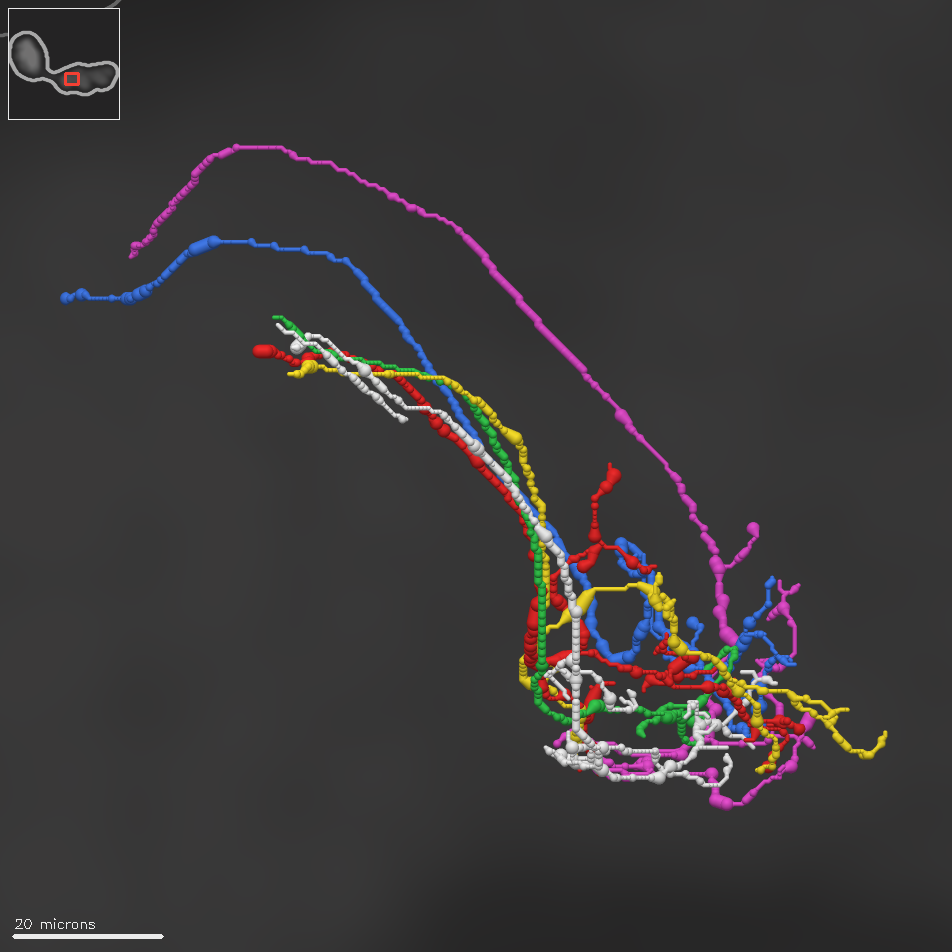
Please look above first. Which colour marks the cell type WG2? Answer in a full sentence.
The colour is blue.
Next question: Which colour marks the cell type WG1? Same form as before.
The colour is green.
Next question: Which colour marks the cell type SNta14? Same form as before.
The colour is red.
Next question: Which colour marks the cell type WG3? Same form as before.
The colour is white.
